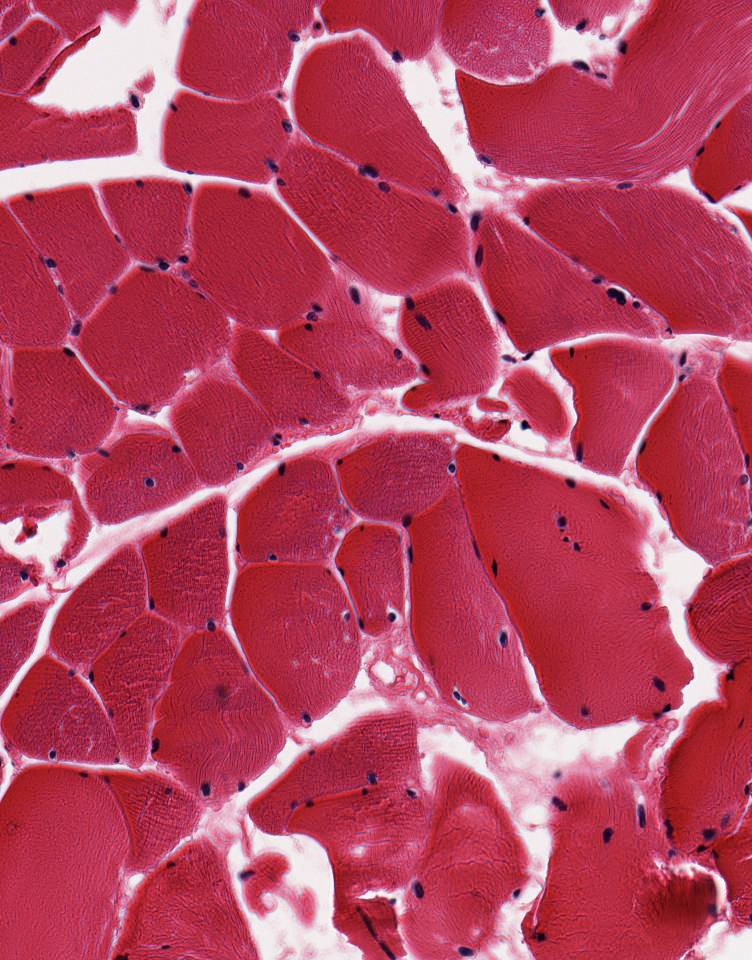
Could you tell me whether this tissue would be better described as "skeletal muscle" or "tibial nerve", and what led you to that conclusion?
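This is skeletal muscle.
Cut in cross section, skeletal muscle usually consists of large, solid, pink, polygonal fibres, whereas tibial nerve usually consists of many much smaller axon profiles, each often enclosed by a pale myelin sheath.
Small, dark, flattened nuclei lie at the edges of the fibres, just under their boundaries. Fine striations run within the fibres, clearest in the obliquely cut fibre at the upper right.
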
